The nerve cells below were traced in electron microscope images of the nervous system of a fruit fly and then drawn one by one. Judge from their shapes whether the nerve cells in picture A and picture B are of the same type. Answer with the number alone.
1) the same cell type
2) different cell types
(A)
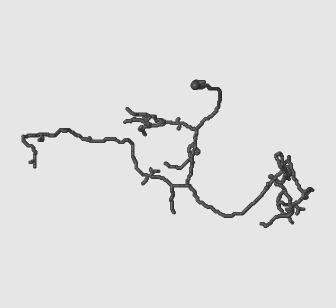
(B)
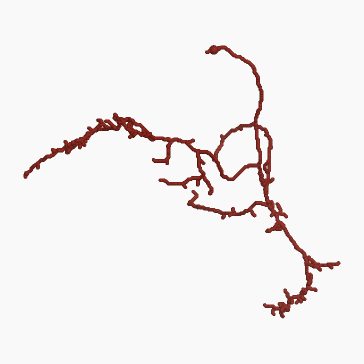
2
